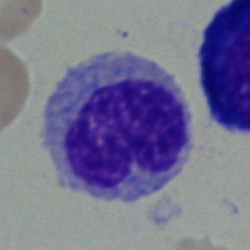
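Monocyte from a stained human bone marrow smear: roughly round, with a slightly irregular, frayed margin. The nucleus has a small notch in its lower edge and sits toward the lower right, so the cytoplasm is widest at the upper left, where it is pale greyish blue.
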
